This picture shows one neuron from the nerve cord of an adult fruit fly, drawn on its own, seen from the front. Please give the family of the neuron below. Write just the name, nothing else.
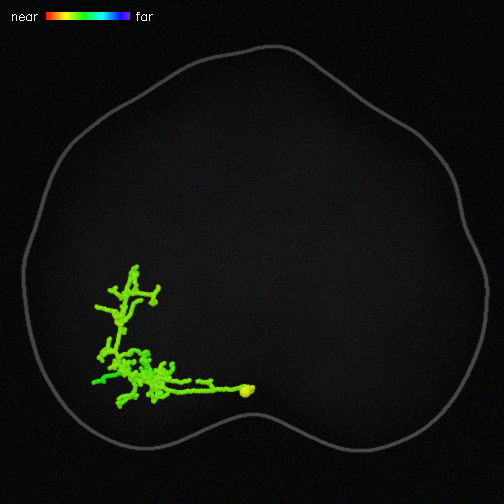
hemilineage 14A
